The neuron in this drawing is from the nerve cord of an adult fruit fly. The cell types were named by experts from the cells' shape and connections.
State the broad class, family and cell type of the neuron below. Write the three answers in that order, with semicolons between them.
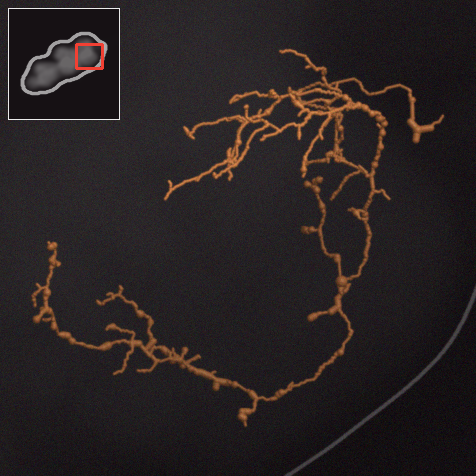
nerve-cord intrinsic neuron; hemilineage 13A; IN13A043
